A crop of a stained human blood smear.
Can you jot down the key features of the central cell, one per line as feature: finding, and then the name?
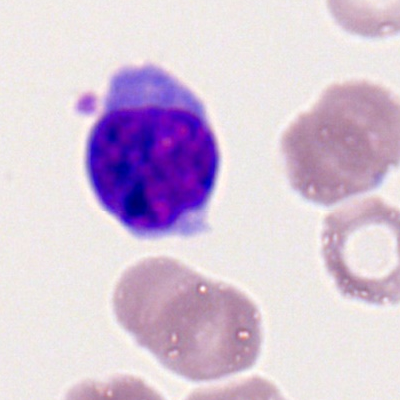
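Outline: roughly round, slightly uneven edge at the top
Chromatin: coarse, clumped into darker patches
Cytoplasm: scant; nucleus fills most of the cell
Granules: none visible in the cytoplasm
Name: lymphocyte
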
